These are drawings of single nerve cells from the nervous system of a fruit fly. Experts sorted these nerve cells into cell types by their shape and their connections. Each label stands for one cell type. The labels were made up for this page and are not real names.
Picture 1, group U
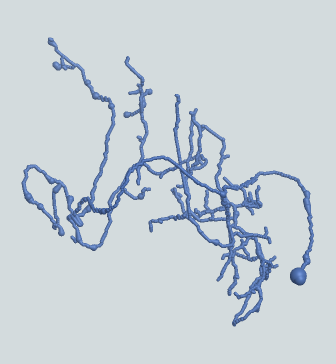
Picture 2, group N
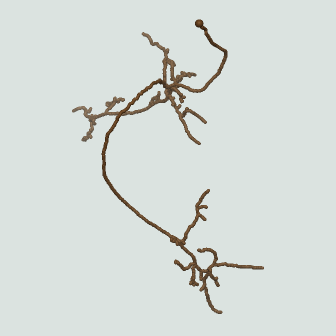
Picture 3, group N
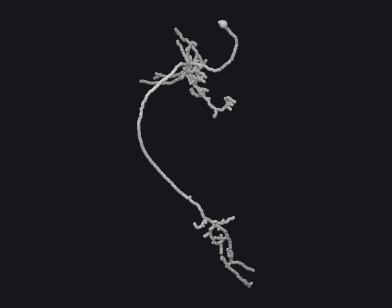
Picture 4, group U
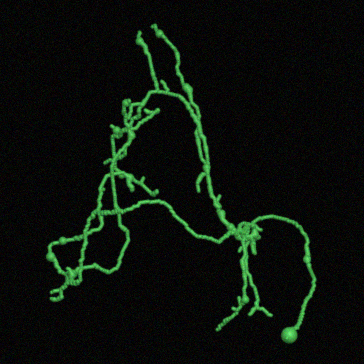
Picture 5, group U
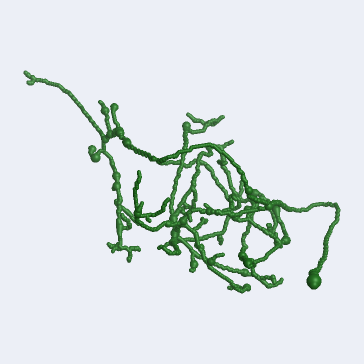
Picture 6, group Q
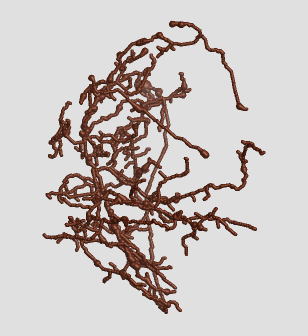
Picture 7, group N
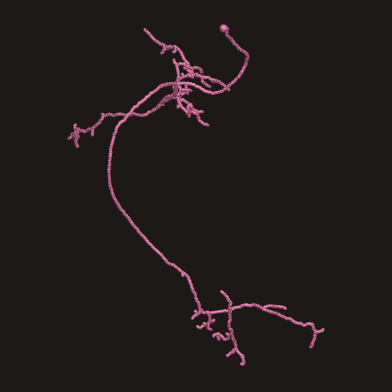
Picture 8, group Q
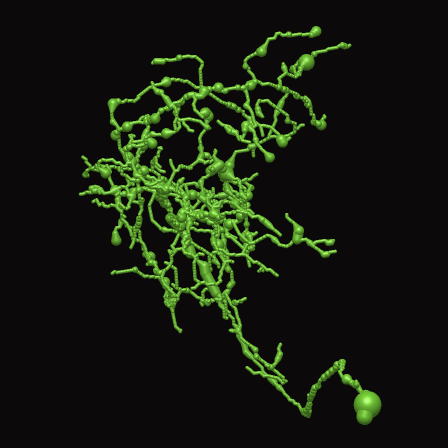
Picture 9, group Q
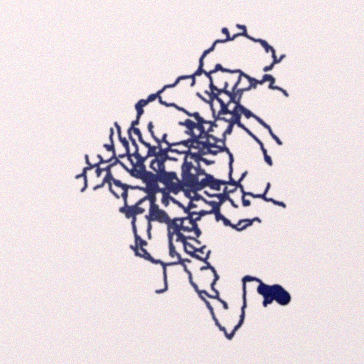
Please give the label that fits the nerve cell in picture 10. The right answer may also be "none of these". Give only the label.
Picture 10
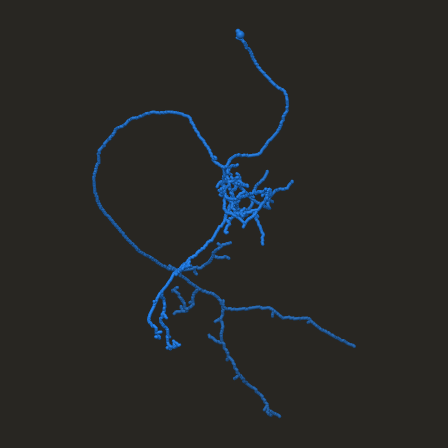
group N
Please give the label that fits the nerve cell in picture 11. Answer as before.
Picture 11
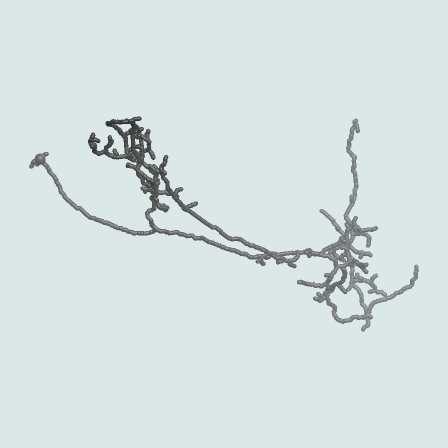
none of these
